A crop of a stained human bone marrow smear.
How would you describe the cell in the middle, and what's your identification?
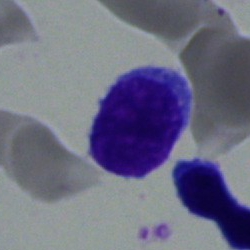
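Smooth oval outline here, and the nucleus takes up almost the whole cell, so the cytoplasm is scant and barely visible. The chromatin stains a dense, dark purple with a faintly mottled texture. No granules show anywhere over the cell. That's a lymphocyte.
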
